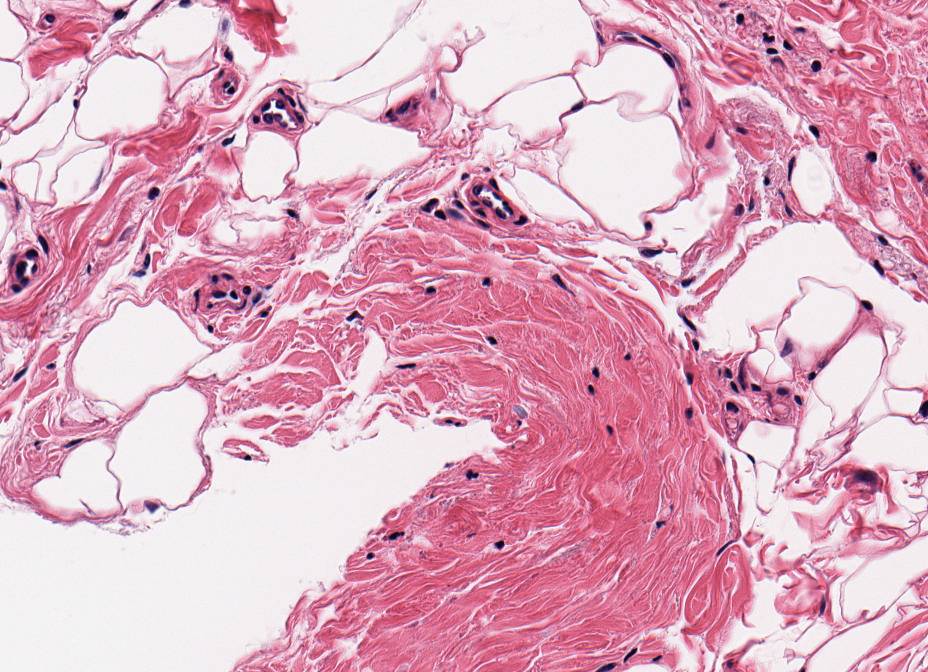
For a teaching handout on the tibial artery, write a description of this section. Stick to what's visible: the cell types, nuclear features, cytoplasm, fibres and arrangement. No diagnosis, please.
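Notice first that fat cells and dense collagen bundles share this field, the fat lying mainly across the upper half and the right side. The adipocytes show as large, clear, empty spaces outlined by thin pink membranes. Now trace the broad band of dense, wavy, pink collagen curving from the centre down to the bottom edge. Within it, sparse small, dark, elongated nuclei are scattered.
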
